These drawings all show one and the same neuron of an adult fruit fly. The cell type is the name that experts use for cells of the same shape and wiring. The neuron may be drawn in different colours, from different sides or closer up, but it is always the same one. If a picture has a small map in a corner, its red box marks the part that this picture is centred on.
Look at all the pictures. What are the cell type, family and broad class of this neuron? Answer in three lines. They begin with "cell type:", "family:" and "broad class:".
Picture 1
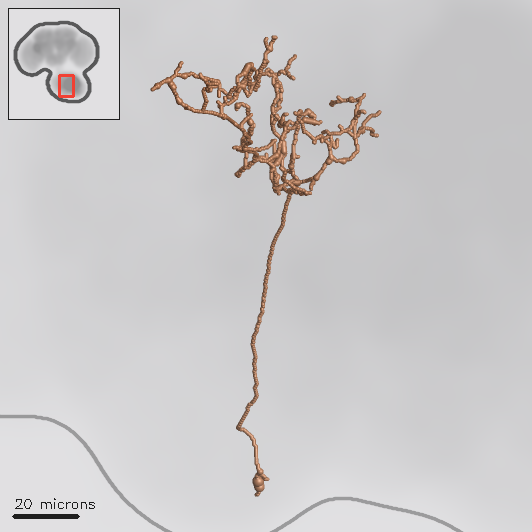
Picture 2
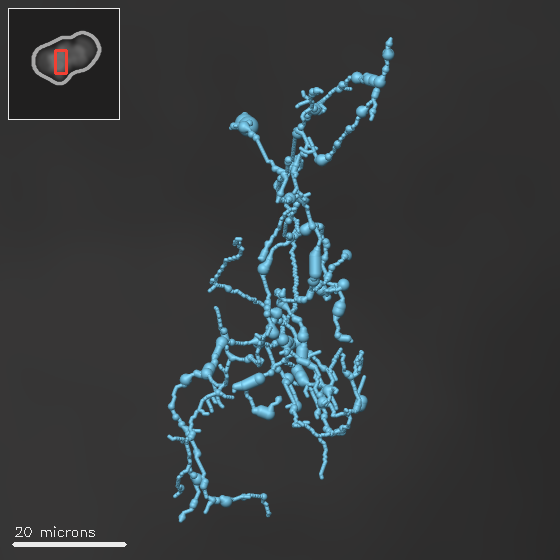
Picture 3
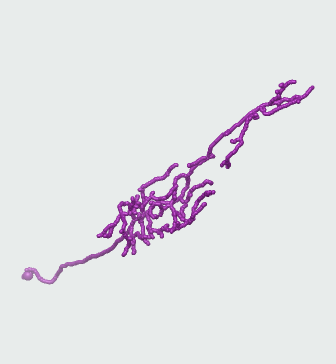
cell type: IN16B089
family: hemilineage 16B
broad class: nerve-cord intrinsic neuron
